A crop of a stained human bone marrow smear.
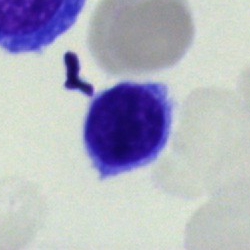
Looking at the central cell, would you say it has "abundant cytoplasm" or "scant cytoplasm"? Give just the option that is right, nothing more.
Scant cytoplasm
